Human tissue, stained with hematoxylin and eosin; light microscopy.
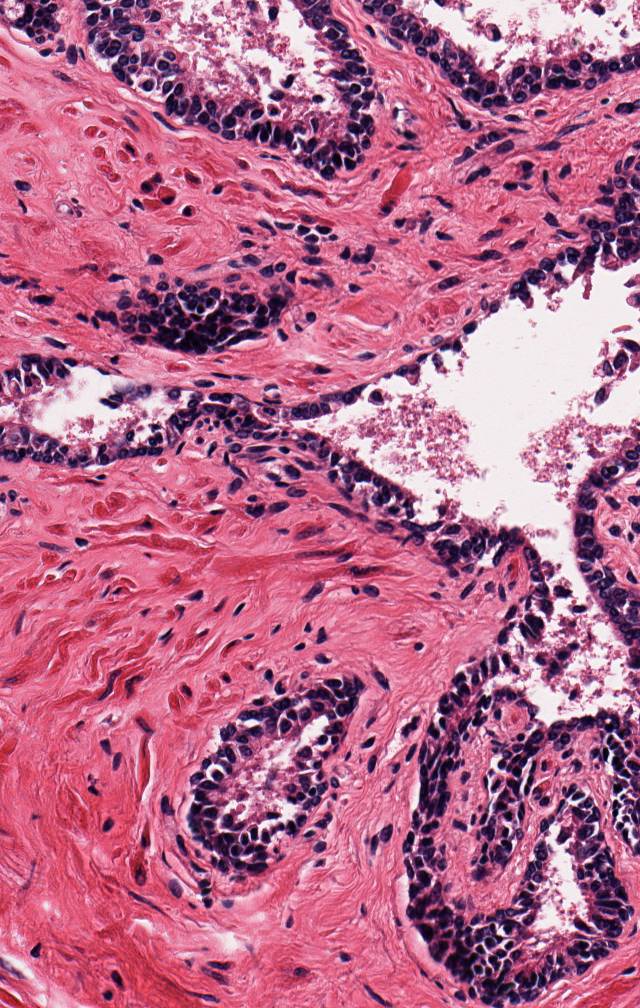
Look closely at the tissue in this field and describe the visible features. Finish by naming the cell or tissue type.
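Irregular, branching spaces lined by epithelium lie scattered through abundant pink stroma that fills much of the field. The lining epithelium is several cells thick, not a single layer. The stroma is dense and eosinophilic, with spindle cells bearing elongated nuclei; their fibres run in varying directions. Fat cells are absent throughout. The tissue is prostate.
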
